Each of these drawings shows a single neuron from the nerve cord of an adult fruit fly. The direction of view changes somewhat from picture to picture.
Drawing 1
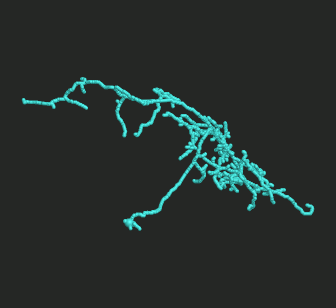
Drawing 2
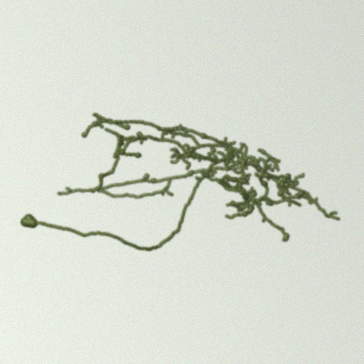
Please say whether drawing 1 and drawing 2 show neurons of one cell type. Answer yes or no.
yes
